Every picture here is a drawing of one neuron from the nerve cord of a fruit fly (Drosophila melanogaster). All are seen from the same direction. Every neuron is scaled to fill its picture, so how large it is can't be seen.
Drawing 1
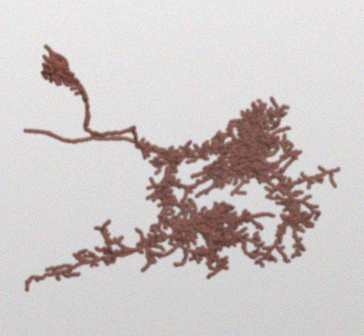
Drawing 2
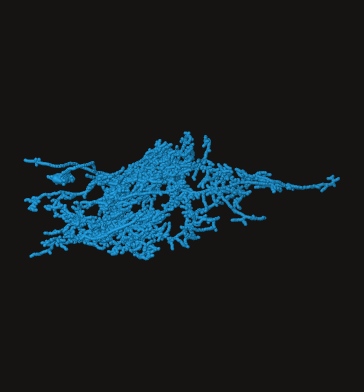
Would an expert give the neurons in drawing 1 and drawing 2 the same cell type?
no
